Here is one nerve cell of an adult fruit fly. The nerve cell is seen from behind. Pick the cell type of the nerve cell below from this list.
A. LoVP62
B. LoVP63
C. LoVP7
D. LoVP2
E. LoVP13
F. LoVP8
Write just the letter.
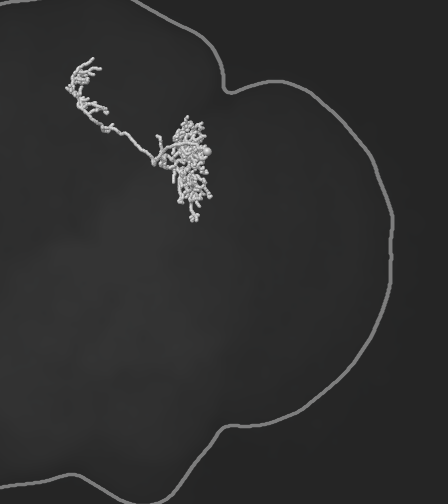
A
